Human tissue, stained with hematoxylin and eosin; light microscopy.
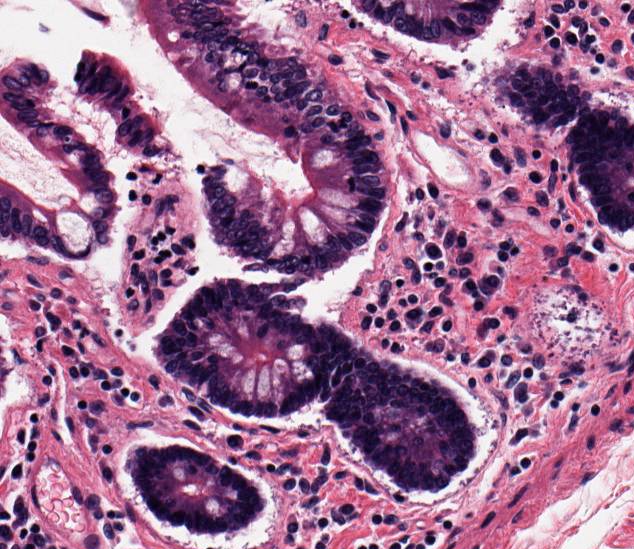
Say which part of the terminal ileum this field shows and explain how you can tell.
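These glands are intestinal crypts, cut in round and oblique cross-section and scattered through cellular stroma. Tall columnar cells line each gland, dark nuclei crowded toward its outer edge; in the central glands, goblet cells with clear mucin vacuoles face the lumen.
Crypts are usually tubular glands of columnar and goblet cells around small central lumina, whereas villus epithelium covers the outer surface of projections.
On the right, small round cells with dark nuclei pack the stroma.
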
